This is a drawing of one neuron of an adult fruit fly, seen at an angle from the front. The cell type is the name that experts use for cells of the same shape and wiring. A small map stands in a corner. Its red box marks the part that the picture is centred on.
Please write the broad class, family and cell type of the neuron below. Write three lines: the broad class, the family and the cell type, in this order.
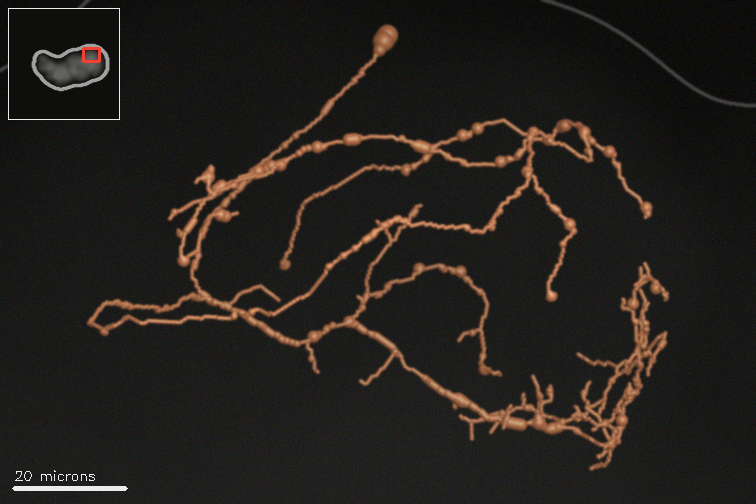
central-brain intrinsic neuron
hemilineage DL1_dorsal
LHPV5b1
